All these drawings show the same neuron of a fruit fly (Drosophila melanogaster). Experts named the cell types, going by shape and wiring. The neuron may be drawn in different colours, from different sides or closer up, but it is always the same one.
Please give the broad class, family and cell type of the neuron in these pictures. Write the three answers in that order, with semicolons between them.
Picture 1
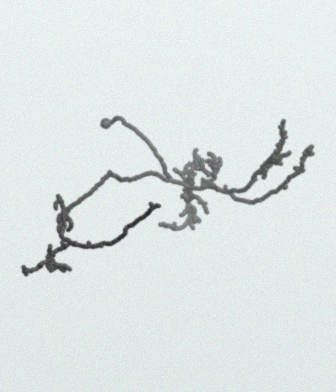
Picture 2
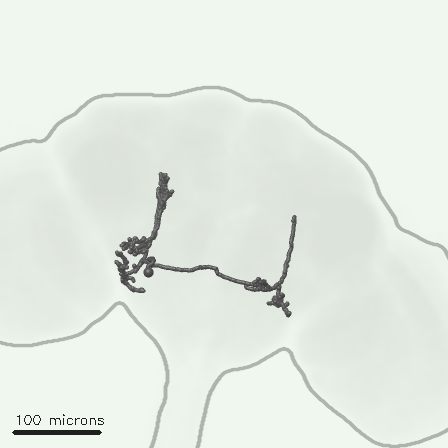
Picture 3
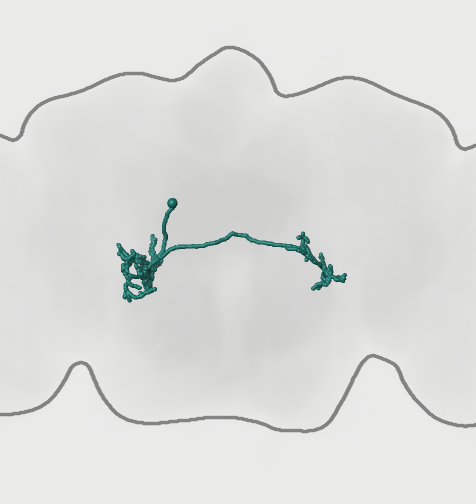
central-brain intrinsic neuron; hemilineage DM6_ventral; CB1477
